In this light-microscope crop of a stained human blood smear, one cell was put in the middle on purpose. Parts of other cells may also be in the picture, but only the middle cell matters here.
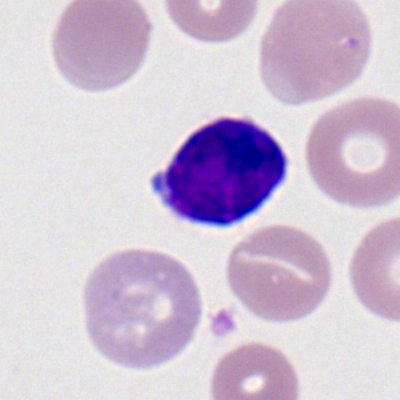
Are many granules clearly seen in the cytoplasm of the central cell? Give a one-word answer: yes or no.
No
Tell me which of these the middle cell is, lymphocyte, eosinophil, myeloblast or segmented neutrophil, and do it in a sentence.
Regarding the central cell, it is a lymphocyte.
